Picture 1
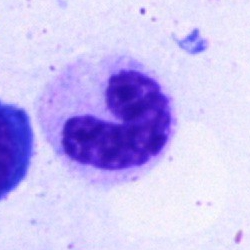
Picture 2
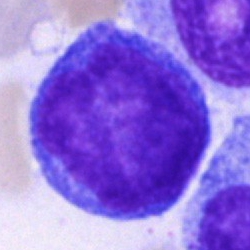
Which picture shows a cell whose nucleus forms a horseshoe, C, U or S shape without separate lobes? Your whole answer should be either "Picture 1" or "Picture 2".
Picture 1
